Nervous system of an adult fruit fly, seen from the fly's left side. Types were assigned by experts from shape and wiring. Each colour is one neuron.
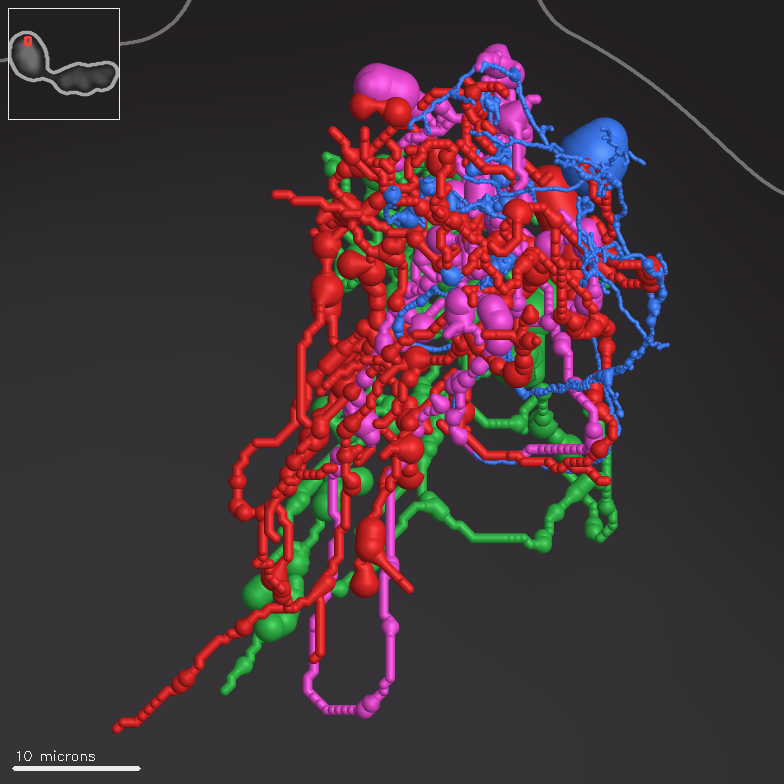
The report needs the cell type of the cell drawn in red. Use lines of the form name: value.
cell type: CB4133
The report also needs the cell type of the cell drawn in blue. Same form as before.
cell type: CB1884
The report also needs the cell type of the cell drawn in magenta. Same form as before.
cell type: CB1617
